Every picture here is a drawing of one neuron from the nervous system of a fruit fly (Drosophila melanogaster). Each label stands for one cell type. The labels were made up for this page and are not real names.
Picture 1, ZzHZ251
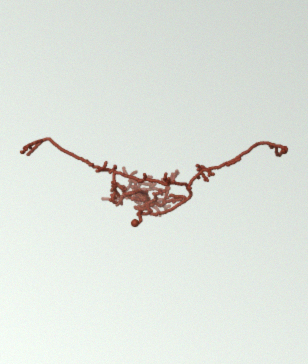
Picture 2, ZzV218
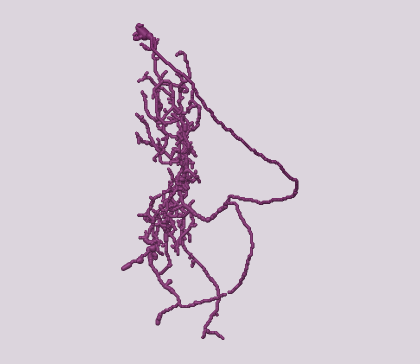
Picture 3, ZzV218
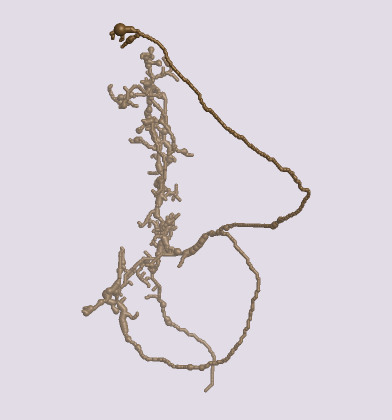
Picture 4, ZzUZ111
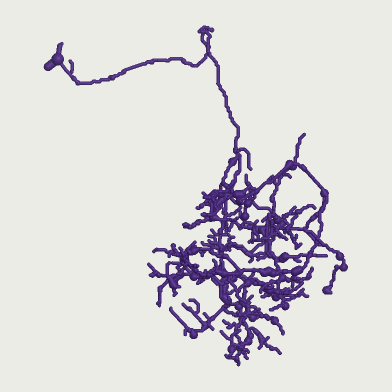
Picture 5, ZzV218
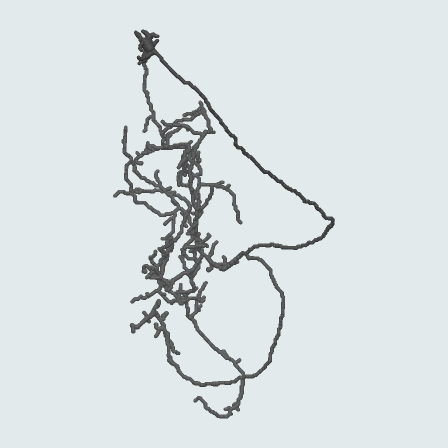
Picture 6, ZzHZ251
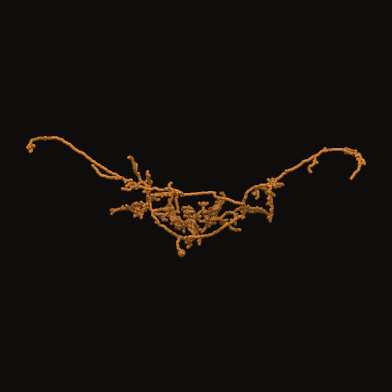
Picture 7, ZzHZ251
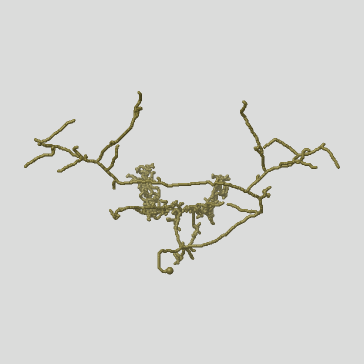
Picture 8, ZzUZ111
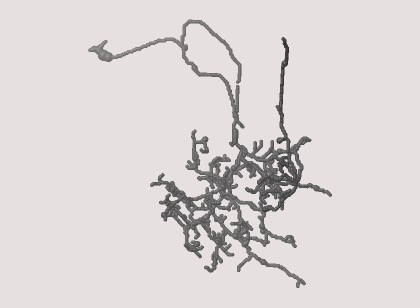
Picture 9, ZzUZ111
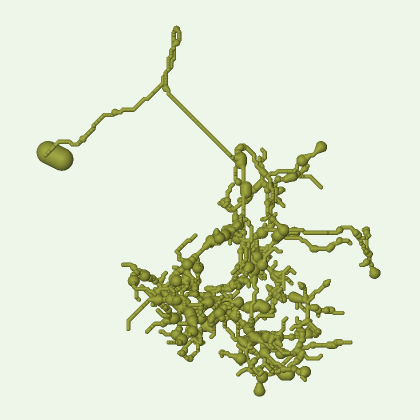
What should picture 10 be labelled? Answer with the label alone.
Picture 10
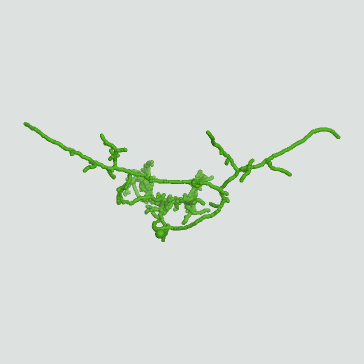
ZzHZ251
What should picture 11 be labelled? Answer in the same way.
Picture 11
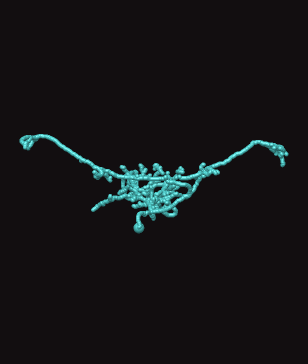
ZzHZ251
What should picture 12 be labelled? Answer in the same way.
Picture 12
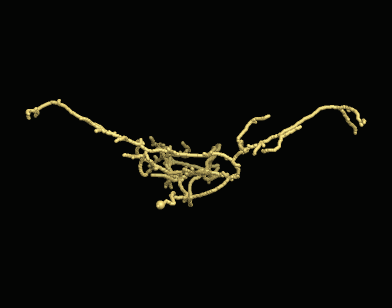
ZzHZ251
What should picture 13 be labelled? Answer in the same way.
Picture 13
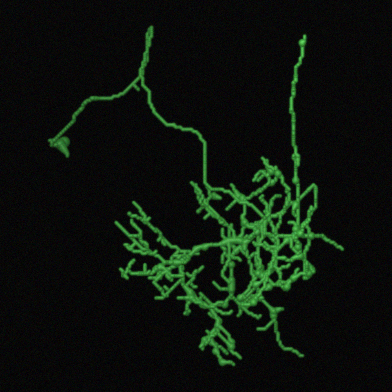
ZzUZ111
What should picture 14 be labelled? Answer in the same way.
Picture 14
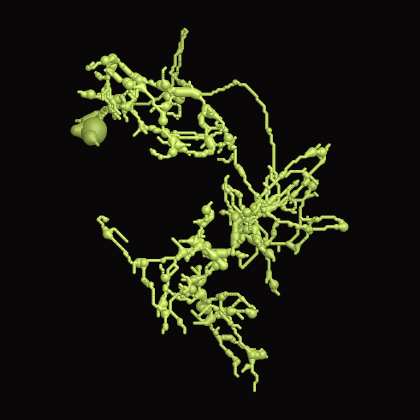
ZzUZ111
